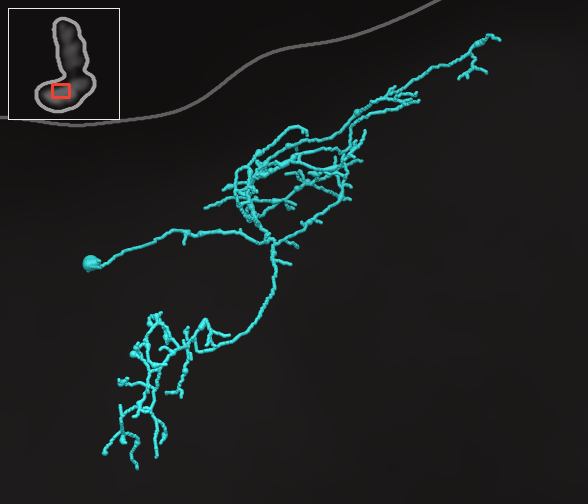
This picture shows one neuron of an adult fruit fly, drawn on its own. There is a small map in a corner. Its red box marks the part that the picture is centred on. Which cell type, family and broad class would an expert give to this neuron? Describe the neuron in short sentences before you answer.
It is in the brain and does not reach the nerve cord. The picture shows dozens of branch ends. It is of cell type SLP412_b. Its family is hemilineage CLp1. It is a central-brain intrinsic neuron.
